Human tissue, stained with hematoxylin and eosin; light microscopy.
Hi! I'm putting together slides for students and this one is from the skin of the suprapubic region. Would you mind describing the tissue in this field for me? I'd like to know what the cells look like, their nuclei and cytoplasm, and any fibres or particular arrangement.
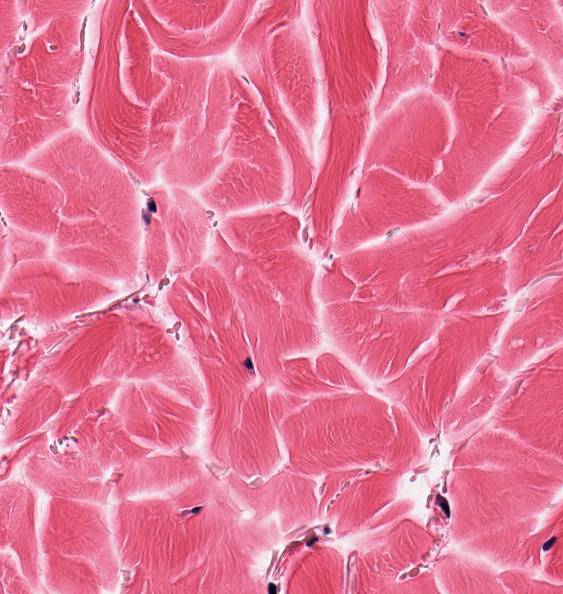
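First, the whole field is filled with closely packed, strongly eosinophilic muscle fibres, and no epithelium or glands appear anywhere. Second, the fibres are cut in mixed planes and run in many different directions. Third, their cytoplasm shows fine lengthwise fibrillar streaking. Finally, nuclei are few, small, dark and elongated, scattered sparsely among the fibres.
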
